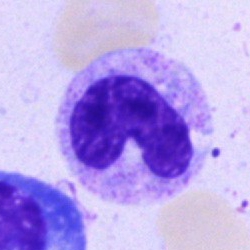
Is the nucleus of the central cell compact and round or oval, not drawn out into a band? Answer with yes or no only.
No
